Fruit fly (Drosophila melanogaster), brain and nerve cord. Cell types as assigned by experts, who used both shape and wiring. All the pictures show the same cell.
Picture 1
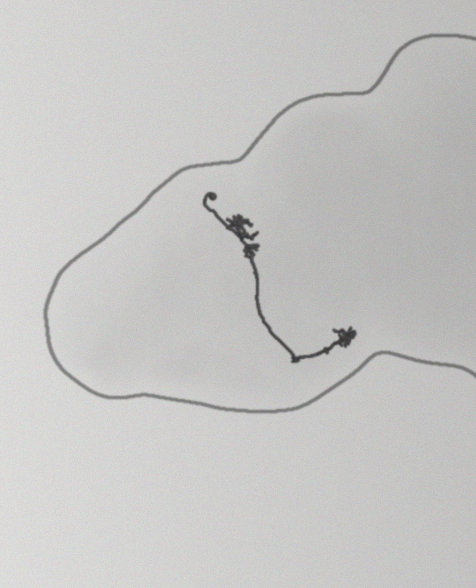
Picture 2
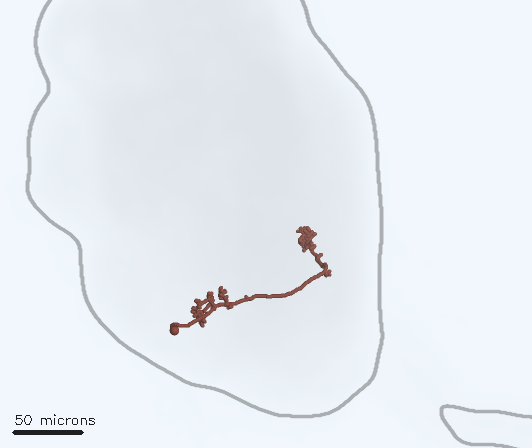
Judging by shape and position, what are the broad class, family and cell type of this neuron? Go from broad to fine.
optic-lobe intrinsic neuron; Tm; Tm5Y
